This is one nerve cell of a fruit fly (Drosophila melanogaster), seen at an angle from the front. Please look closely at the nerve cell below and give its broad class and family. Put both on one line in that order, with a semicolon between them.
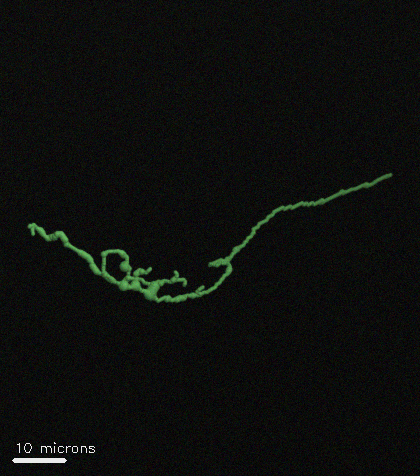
sensory neuron entering the nerve cord; class mechanosensory tactile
